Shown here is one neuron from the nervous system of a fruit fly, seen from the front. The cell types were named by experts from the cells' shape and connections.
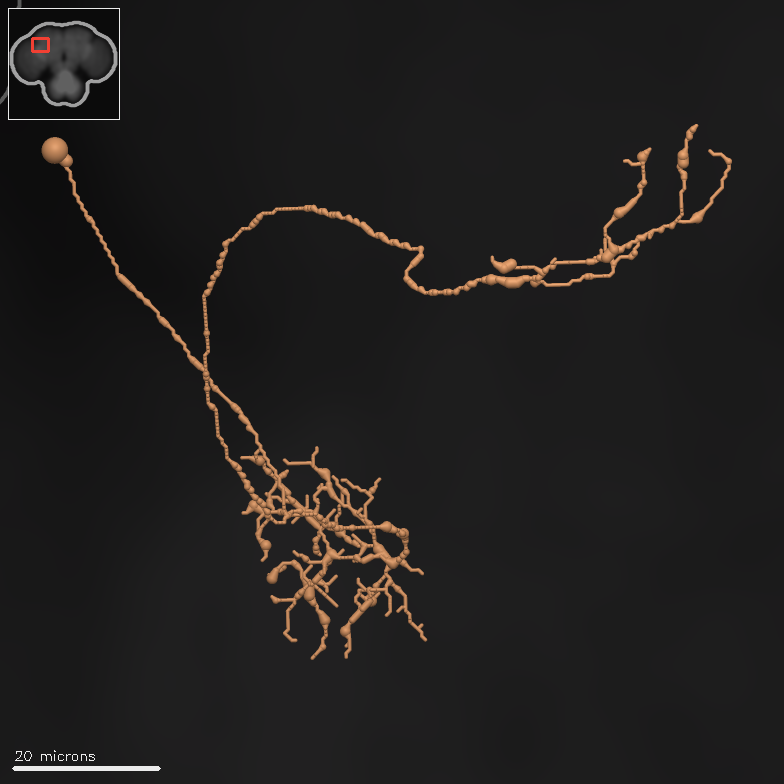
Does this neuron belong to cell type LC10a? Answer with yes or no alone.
yes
